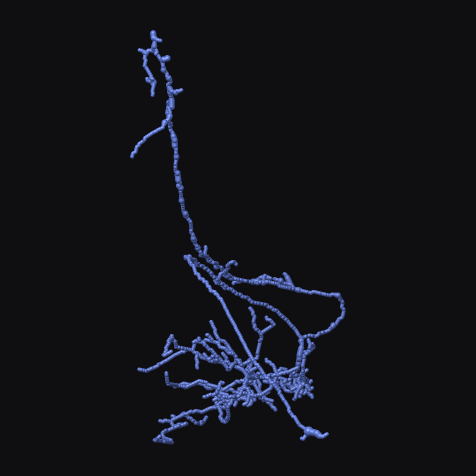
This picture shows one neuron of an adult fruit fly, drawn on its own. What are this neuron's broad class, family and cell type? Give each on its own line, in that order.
central-brain intrinsic neuron
hemilineage WEDa2
WED031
